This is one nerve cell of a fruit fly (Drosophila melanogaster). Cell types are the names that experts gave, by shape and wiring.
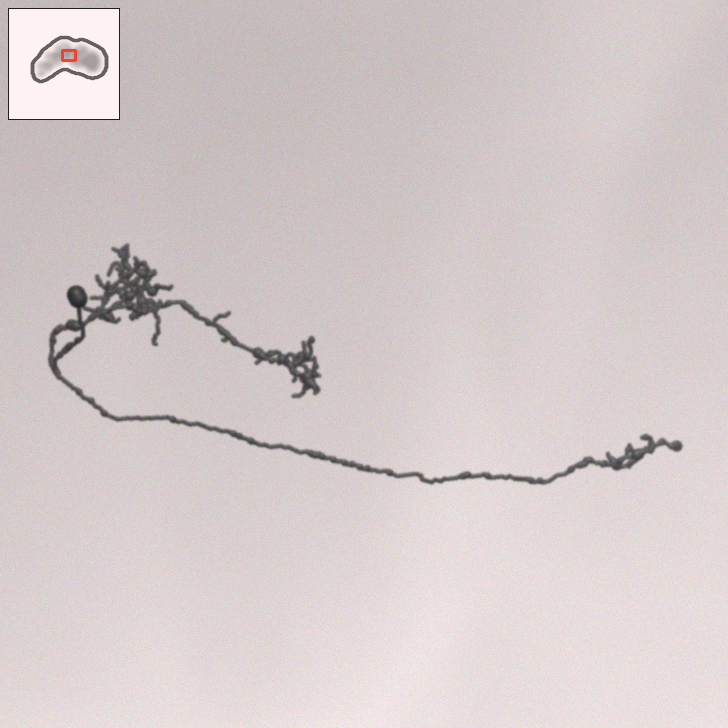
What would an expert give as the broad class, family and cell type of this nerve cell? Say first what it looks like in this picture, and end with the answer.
The cell body is on the left of the picture. The picture shows dozens of branch ends. It is a visual projection neuron. Its family is LLPC. The cell type is LLPC1.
